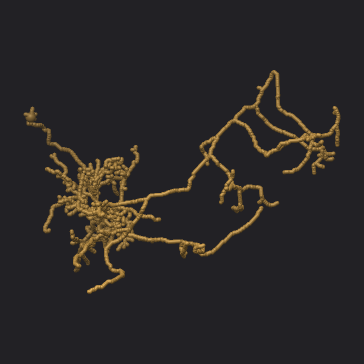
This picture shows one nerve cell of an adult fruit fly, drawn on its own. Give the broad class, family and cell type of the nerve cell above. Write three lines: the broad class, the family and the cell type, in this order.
nerve-cord intrinsic neuron
hemilineage 06B
IN06B054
